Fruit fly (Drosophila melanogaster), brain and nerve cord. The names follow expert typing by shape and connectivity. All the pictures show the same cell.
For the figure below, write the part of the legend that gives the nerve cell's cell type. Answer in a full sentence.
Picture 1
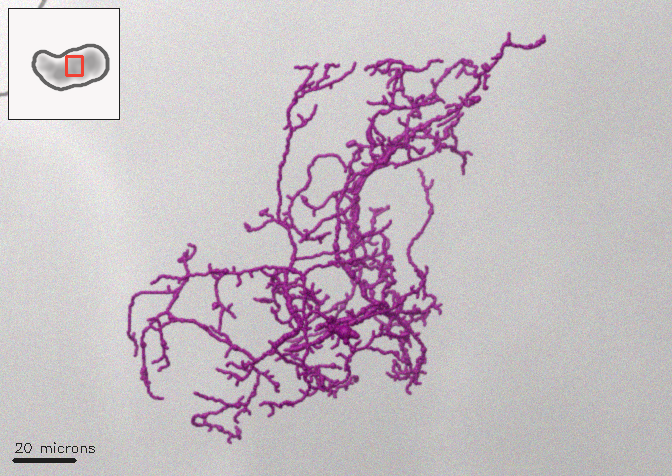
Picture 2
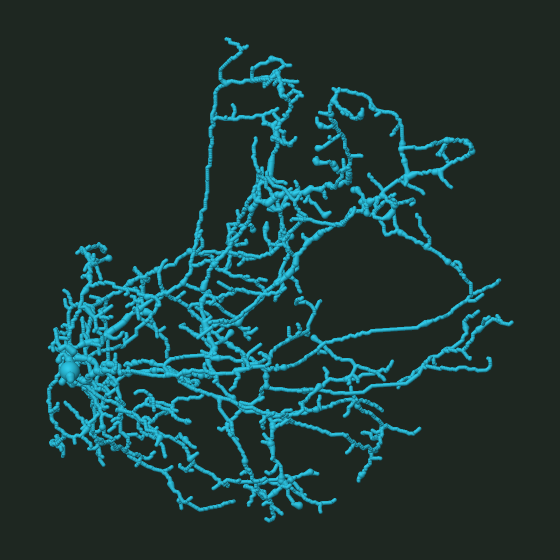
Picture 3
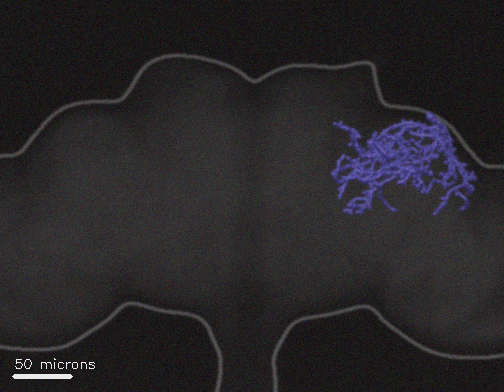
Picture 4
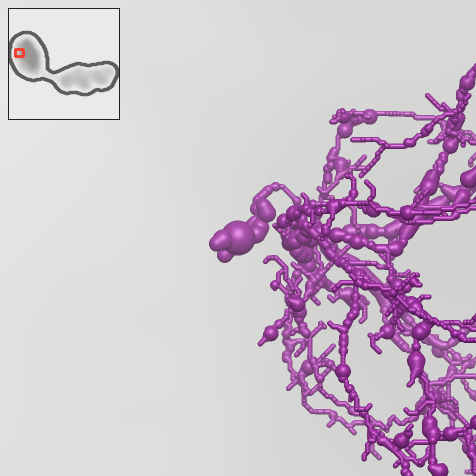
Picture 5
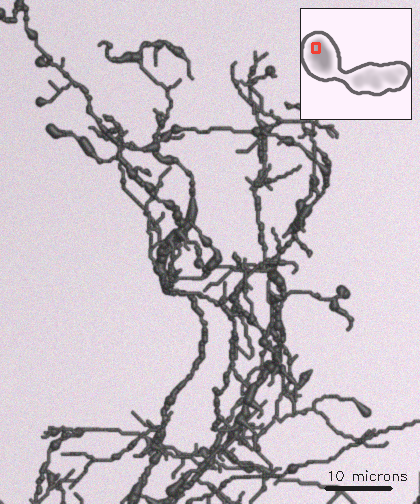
The cell type is AVLP730m.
